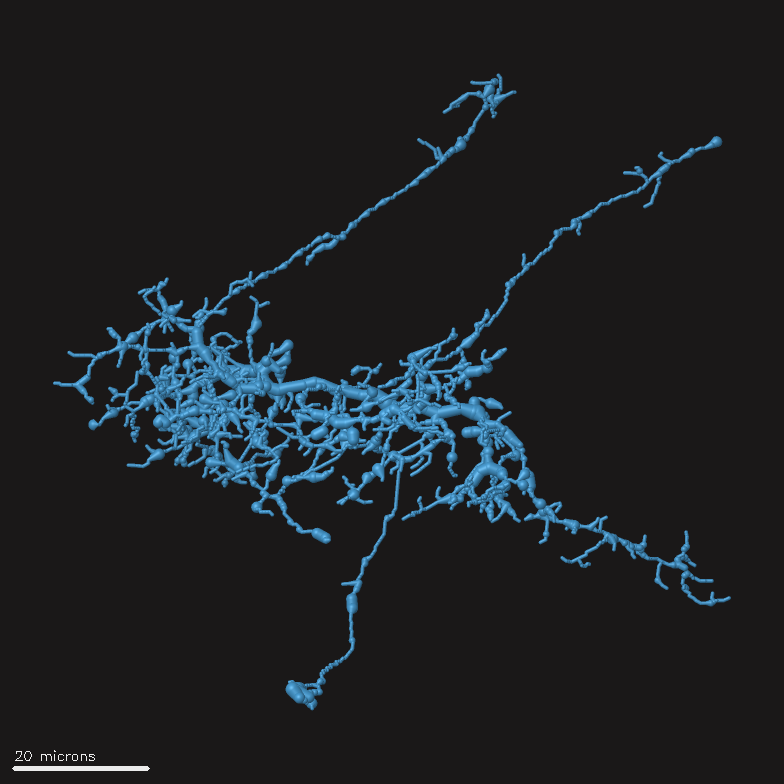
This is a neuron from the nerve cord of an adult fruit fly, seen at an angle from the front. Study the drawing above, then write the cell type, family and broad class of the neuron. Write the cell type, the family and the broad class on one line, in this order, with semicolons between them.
SNpp40; class mechanosensory proprioceptive; sensory neuron entering the nerve cord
